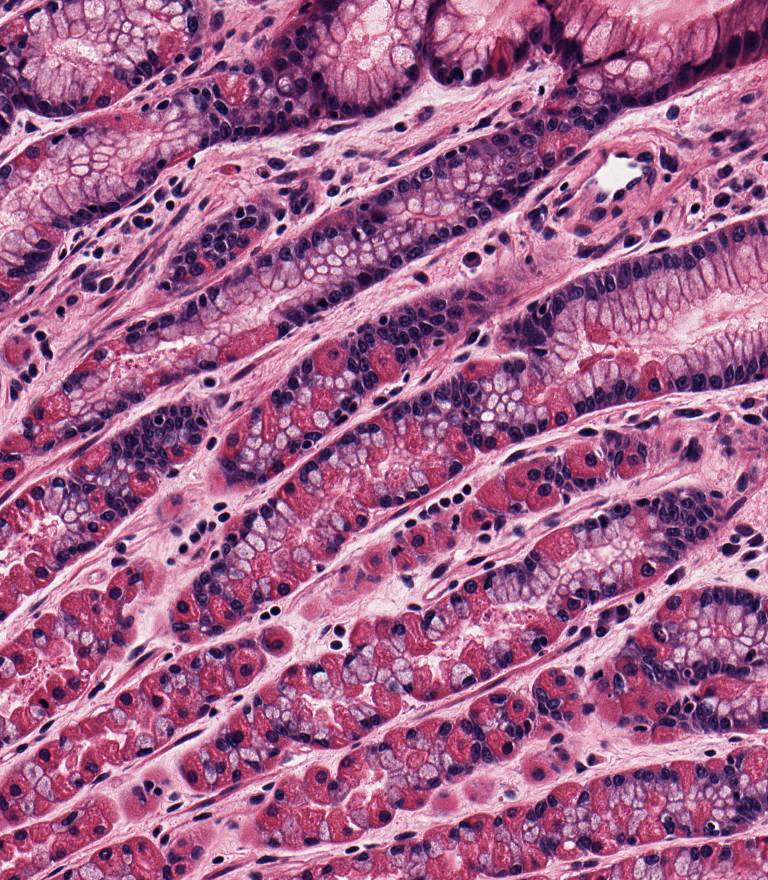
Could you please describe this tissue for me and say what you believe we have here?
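Long tubular glands in parallel bands run obliquely across the field, lower left to upper right. Top edge lined by tall columnar epithelium: pale mucin-filled apical cytoplasm, basal nuclei. Narrow pink connective tissue strands between glands, with scattered small dark round nuclei. Tissue: stomach.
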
